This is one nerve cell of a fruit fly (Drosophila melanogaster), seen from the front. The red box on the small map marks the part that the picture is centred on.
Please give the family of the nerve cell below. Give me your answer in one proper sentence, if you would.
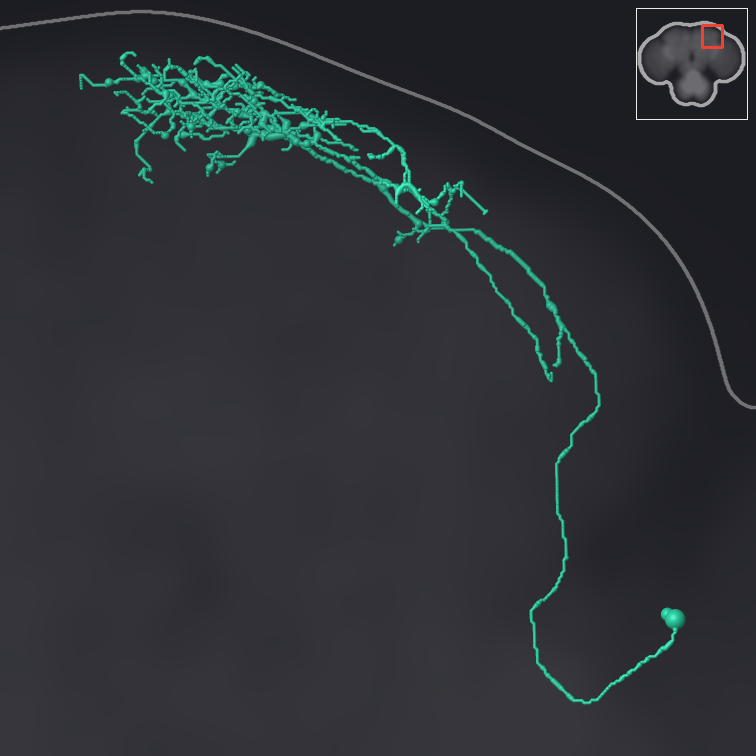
It is family hemilineage SLPav3 that this nerve cell belongs to.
